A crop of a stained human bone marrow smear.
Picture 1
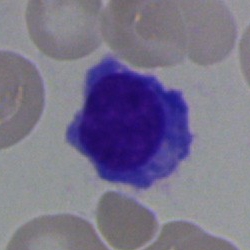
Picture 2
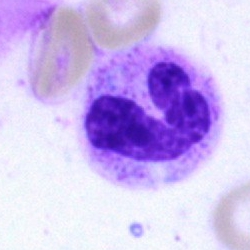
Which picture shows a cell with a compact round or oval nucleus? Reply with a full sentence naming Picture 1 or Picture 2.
In picture 1, the nucleus of the cell is one compact round or oval mass.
